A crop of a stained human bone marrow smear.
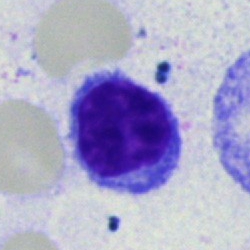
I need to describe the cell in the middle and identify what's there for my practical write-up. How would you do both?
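The cell is roughly round, with a finely ragged, slightly fuzzy edge. The nucleus sits off-centre, so the scant deep blue rim of cytoplasm is widest at the lower right. The chromatin looks dark purple and dense, with coarse clumps. I'd call it a lymphocyte.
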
